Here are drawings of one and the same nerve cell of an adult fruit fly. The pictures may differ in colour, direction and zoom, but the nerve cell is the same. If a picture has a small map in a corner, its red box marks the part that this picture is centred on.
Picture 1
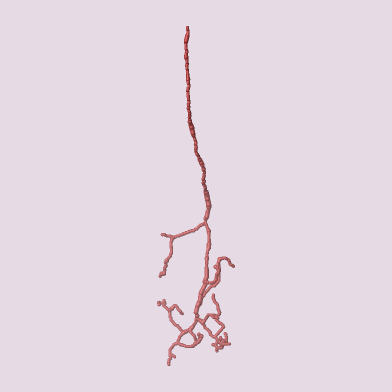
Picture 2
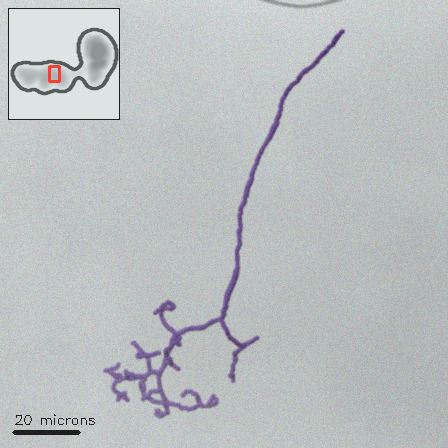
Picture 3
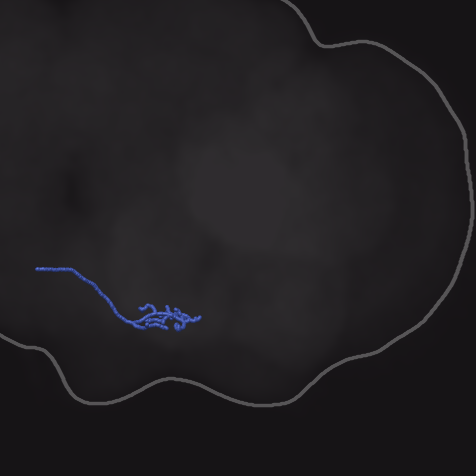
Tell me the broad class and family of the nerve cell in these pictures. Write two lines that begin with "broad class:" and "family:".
broad class: sensory neuron entering the nerve cord
family: class mechanosensory tactile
